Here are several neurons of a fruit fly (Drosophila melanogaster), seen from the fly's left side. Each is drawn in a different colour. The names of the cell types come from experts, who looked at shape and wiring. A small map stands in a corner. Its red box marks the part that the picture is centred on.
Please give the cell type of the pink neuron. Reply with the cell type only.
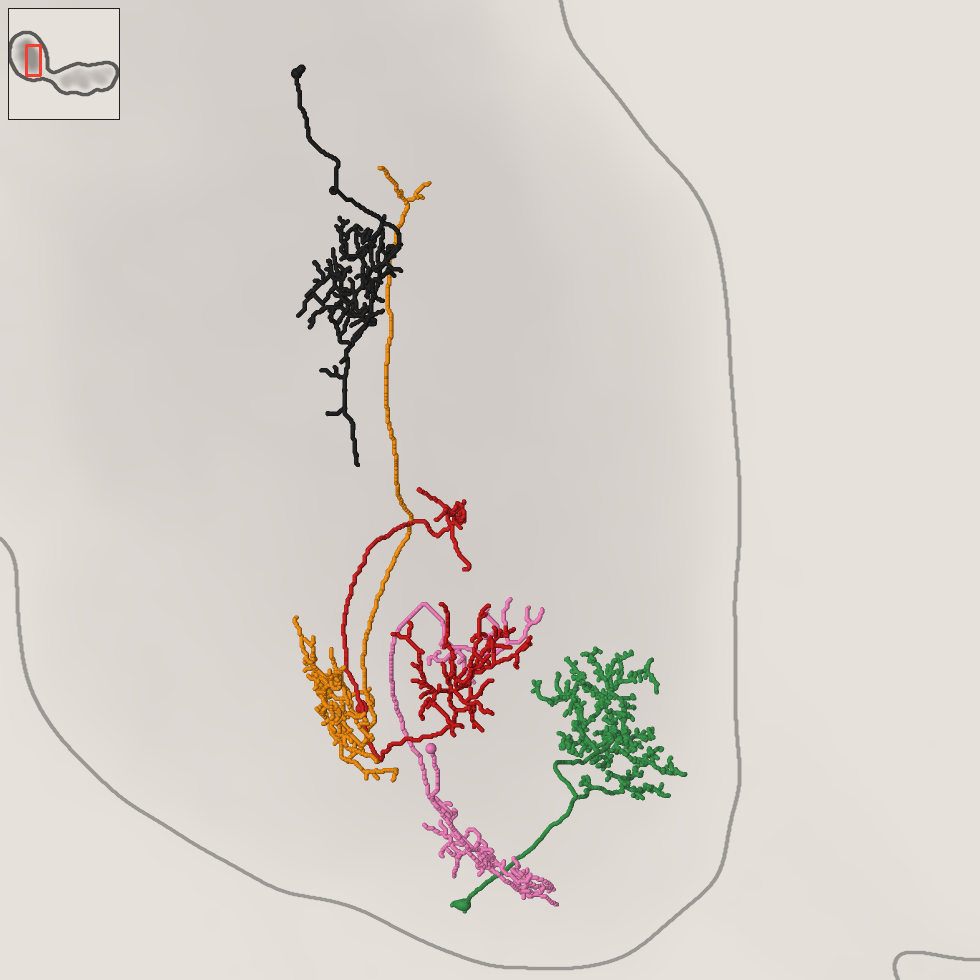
MeLo4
